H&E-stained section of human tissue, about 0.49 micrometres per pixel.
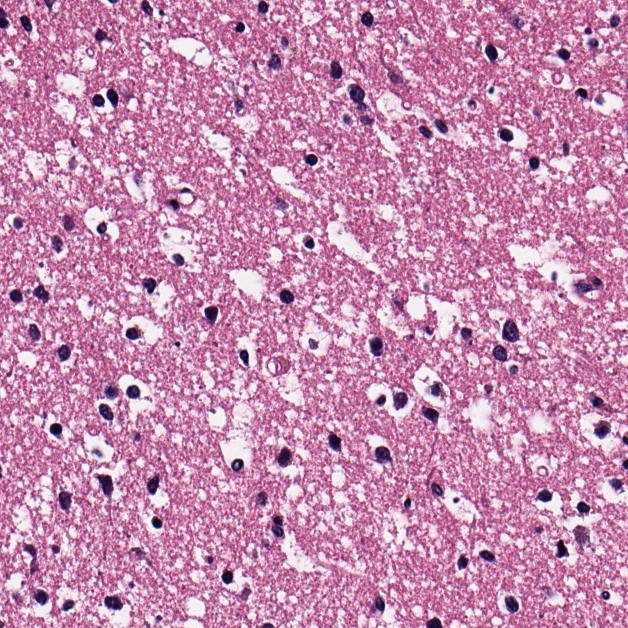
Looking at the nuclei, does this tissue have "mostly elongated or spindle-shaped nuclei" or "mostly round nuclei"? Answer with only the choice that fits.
Mostly round nuclei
